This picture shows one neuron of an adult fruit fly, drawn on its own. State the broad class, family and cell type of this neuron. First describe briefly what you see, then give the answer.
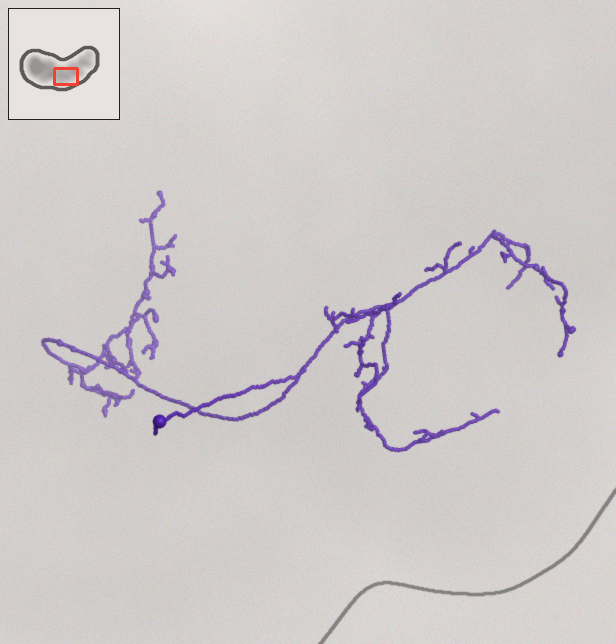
Dozens of branch ends can be seen. In this view it is wider than it is tall. This is a nerve-cord intrinsic neuron. The family is hemilineage 01A. Its cell type is IN01A083_a.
